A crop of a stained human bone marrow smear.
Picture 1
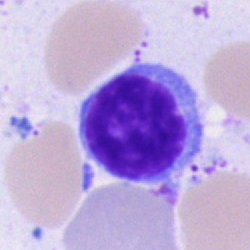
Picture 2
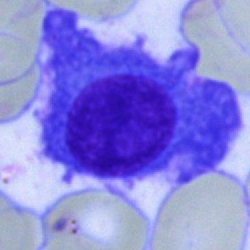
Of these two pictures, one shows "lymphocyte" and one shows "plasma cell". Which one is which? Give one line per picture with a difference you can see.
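Picture 1 is a lymphocyte. The nucleus fills most of the cell.
Picture 2 is a plasma cell. The cytoplasm is plentiful and stains a deep, intense blue.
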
